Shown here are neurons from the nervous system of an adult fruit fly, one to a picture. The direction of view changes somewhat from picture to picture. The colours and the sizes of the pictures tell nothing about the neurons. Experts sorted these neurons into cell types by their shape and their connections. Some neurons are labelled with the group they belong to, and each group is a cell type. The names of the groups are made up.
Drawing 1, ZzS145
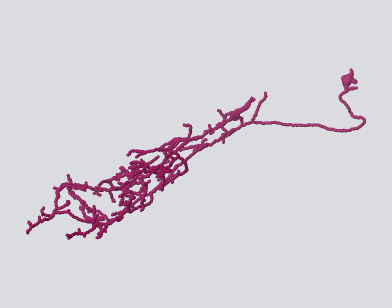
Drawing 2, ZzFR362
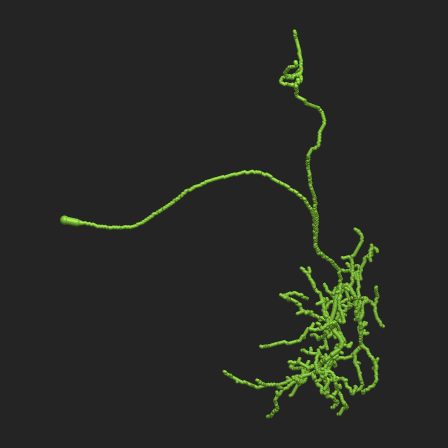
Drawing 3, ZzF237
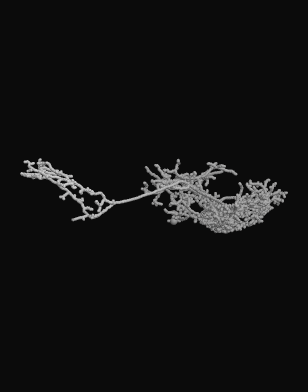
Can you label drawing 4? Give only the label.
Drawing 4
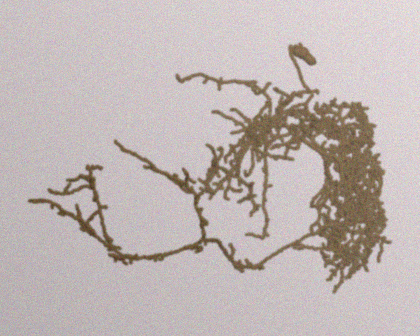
ZzF237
